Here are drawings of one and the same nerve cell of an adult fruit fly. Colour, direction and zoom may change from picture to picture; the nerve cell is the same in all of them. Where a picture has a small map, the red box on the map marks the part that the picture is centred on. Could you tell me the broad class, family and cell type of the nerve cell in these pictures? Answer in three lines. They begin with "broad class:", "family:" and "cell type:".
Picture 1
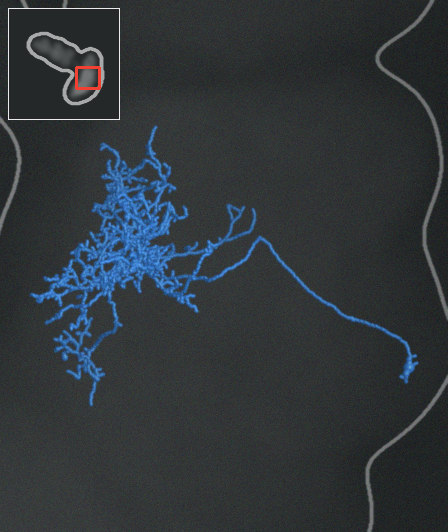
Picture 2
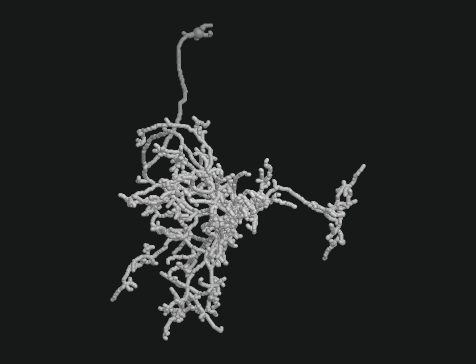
broad class: central-brain intrinsic neuron
family: hemilineage PSa1
cell type: PS090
